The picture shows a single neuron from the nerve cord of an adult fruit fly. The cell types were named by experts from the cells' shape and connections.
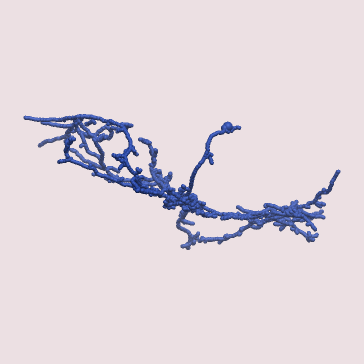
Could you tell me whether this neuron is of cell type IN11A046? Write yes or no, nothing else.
no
